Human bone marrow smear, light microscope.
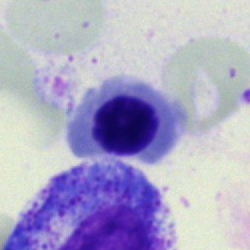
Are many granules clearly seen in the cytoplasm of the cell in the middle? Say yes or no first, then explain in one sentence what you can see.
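No. The cytoplasm shows no visible granules.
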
